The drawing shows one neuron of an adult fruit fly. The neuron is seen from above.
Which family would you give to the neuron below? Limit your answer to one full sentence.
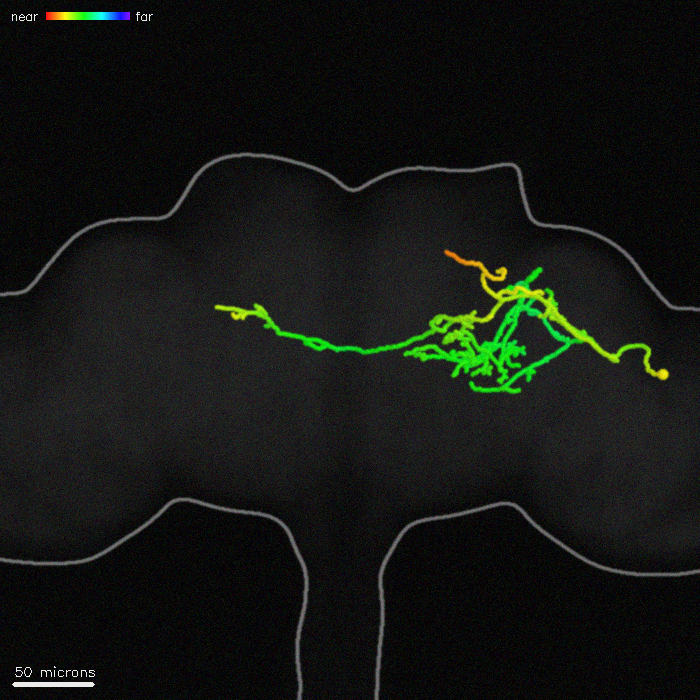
The family classification of the neuron is hemilineage LHl1.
